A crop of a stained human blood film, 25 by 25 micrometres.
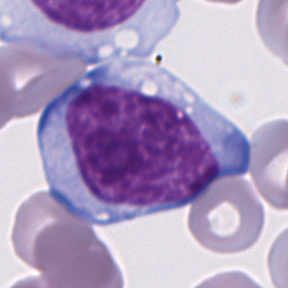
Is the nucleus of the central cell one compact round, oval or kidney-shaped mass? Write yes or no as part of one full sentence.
Yes, it is a single compact round, oval or kidney-shaped nucleus that this cell has.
